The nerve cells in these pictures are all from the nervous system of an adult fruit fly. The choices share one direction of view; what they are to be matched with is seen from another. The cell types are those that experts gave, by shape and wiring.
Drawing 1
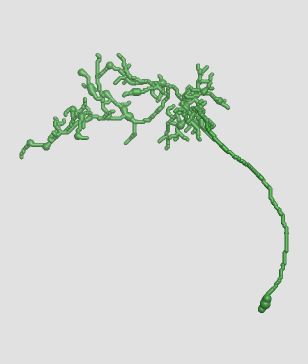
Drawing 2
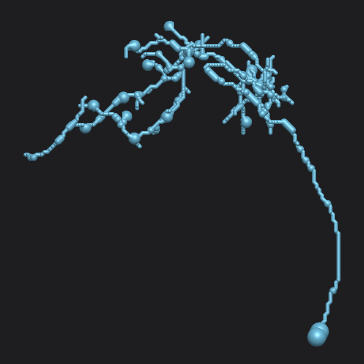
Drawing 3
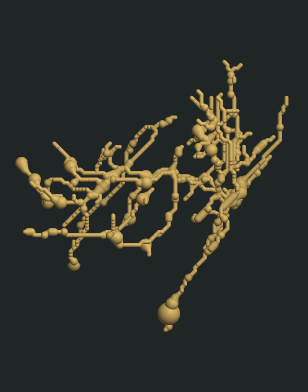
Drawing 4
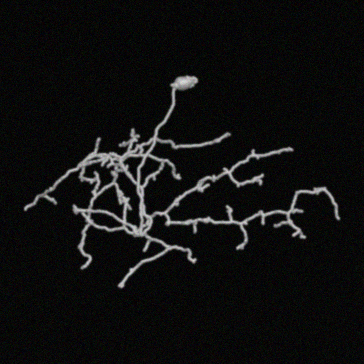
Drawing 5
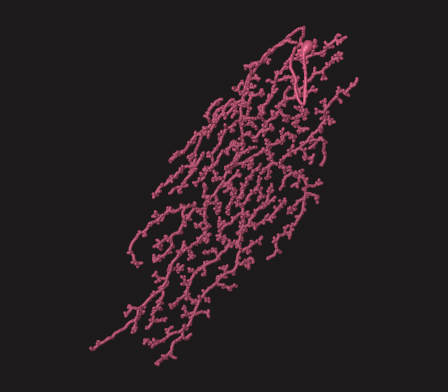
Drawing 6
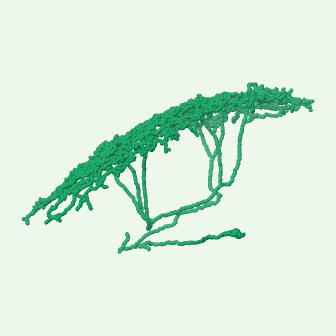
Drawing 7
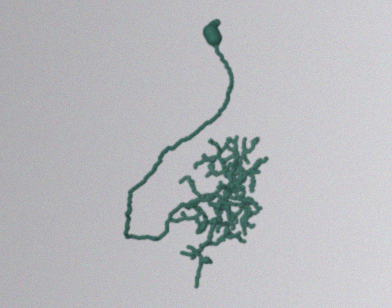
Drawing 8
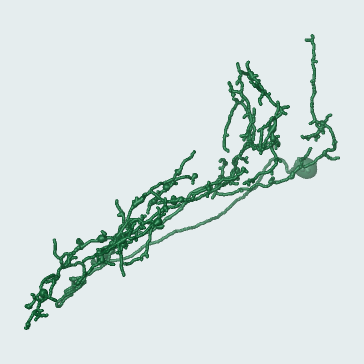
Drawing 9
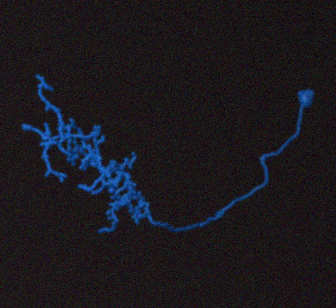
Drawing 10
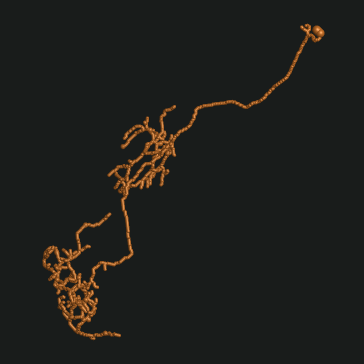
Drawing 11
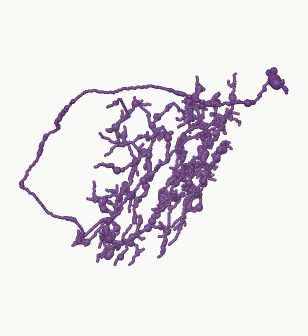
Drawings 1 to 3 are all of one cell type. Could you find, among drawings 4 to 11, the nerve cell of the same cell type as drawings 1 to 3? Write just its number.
9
